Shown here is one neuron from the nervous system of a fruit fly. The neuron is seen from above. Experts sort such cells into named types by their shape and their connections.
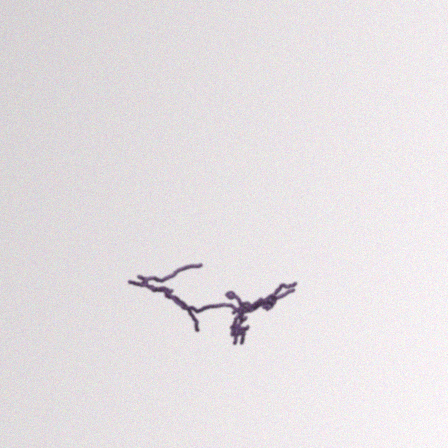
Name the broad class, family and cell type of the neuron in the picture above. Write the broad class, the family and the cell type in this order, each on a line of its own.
central-brain intrinsic neuron
hemilineage LB3
GNG617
